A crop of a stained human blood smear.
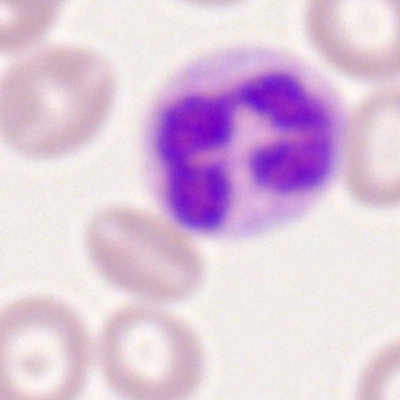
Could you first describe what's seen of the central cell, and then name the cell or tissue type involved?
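Round outline on this one. Its nucleus splits into several lobes, and they sit in a ring around a pale central area. You won't find any coarse orange-red granules in the cytoplasm. It's a segmented neutrophil.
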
